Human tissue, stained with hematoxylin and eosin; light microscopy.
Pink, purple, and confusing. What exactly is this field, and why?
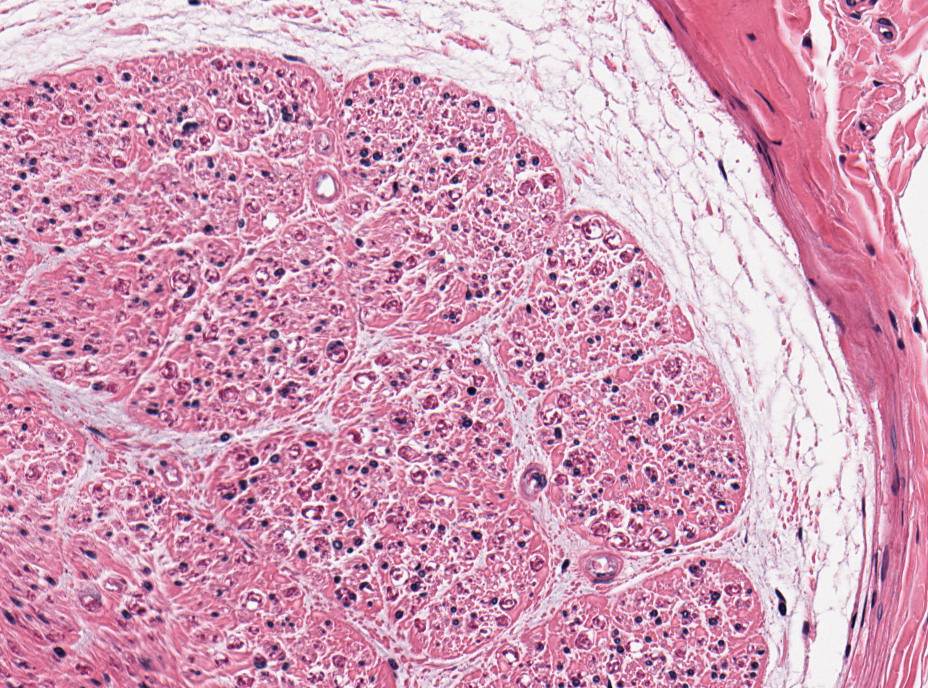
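Nerve fascicle: several rounded ones take up the left and centre, split by thin pale fibrous septa. Inside, the fibres are cut across into many small round profiles. Many show a pink central axon inside a clear pale ring.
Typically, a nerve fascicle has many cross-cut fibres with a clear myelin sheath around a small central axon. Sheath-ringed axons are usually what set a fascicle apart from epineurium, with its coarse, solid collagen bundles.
Small dark oval nuclei sit evenly scattered among the profiles.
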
